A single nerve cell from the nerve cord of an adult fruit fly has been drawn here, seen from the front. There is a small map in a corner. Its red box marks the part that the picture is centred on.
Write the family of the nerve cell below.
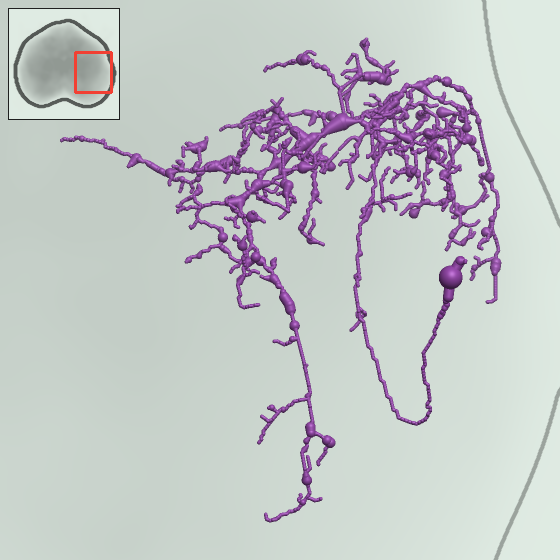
hemilineage 08A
